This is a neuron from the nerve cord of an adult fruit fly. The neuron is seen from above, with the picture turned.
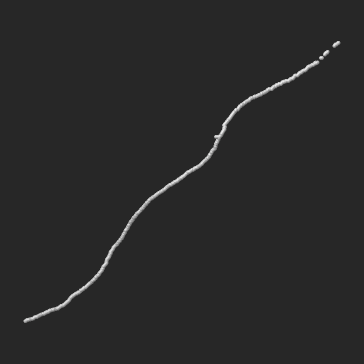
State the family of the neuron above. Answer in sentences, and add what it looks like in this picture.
Its family is called class mechanosensory proprioceptive. Its broad class is sensory neuron entering the nerve cord. The drawing shows no cell body. It has a dozen or fewer branch ends.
